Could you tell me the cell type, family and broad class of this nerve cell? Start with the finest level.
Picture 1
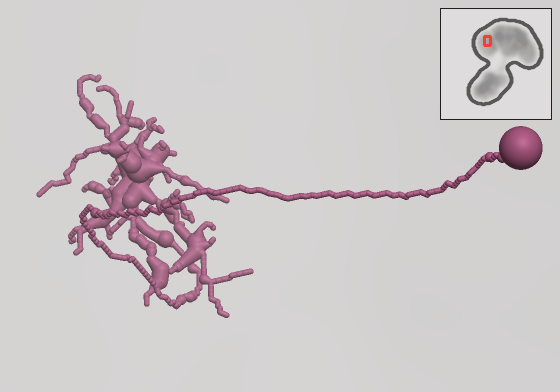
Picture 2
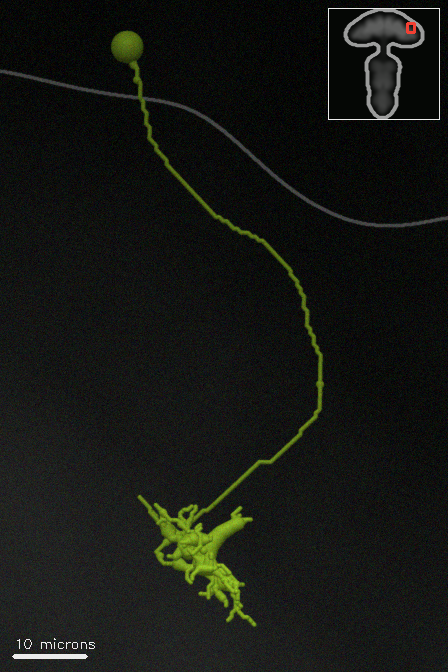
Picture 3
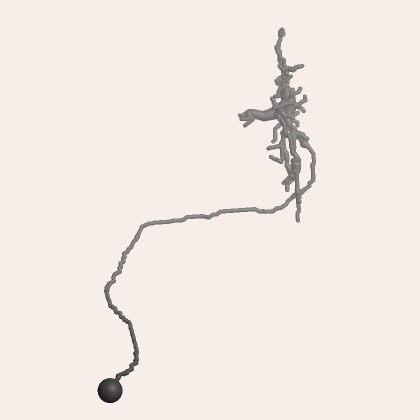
Dm8a; Dm; optic-lobe intrinsic neuron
